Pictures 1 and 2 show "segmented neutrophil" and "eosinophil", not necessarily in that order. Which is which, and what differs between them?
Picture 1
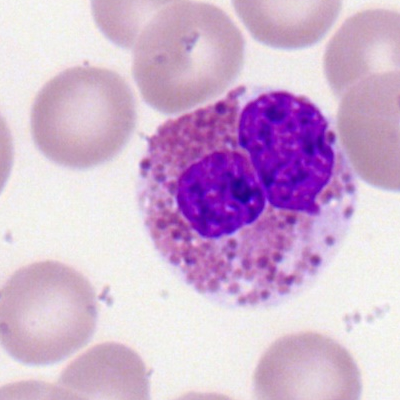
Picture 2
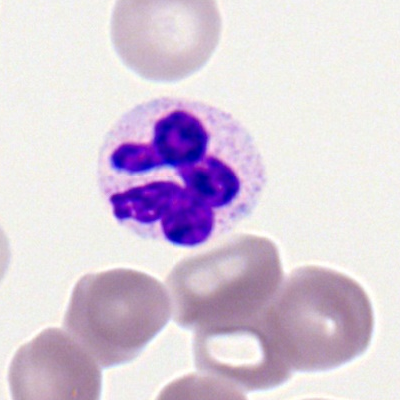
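That's an eosinophil in picture 1 and a segmented neutrophil in picture 2. Look at the granules first: the eosinophil is filled with reddish-pink ones, round and fairly even in size, while the segmented neutrophil has many fine, faint lilac ones in plentiful pale pink cytoplasm.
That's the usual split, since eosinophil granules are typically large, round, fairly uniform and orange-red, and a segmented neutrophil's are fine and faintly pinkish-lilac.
The eosinophil's two lobes lie close together, touching along their edges.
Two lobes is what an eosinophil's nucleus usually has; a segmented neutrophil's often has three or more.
Both show dark purple, coarsely clumped chromatin with no visible nucleoli, so that won't separate them. The segmented neutrophil also has a round, smooth outline and no vacuoles.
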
